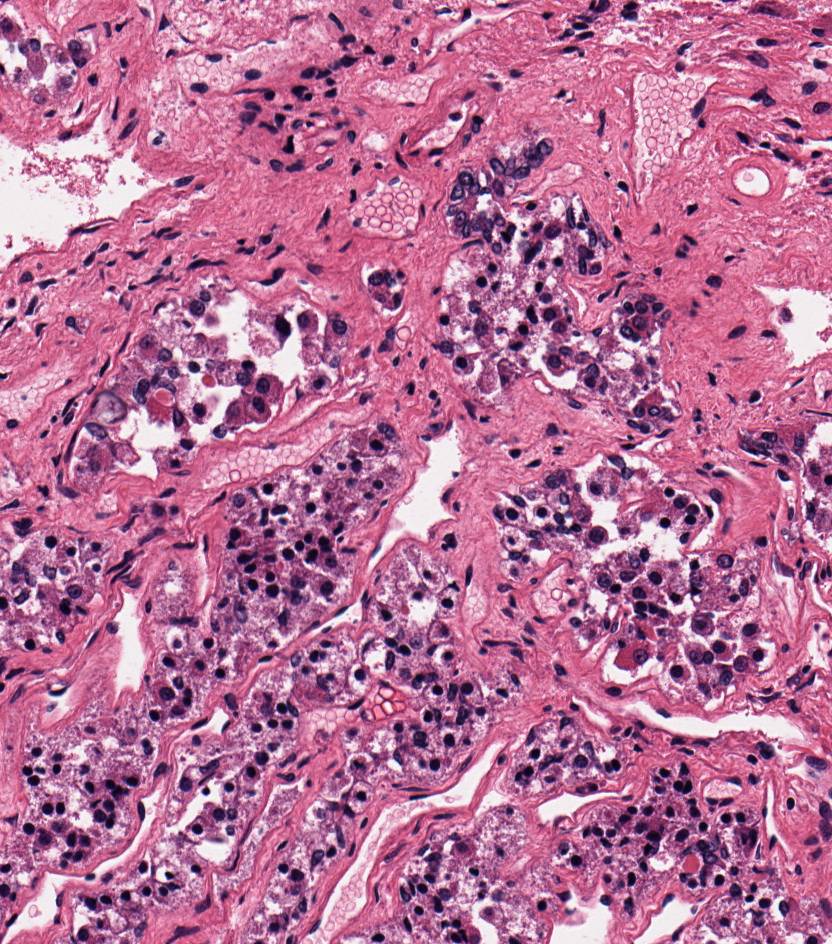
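Pituitary, haematoxylin and eosin stain. Cells in the nests have pale purple, finely granular cytoplasm, and the nests form no glands with central lumens. Between the nests, the stroma is wavy pink collagen with scattered elongated fibroblast nuclei. Narrow clear clefts separate several nests from the surrounding stroma.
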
